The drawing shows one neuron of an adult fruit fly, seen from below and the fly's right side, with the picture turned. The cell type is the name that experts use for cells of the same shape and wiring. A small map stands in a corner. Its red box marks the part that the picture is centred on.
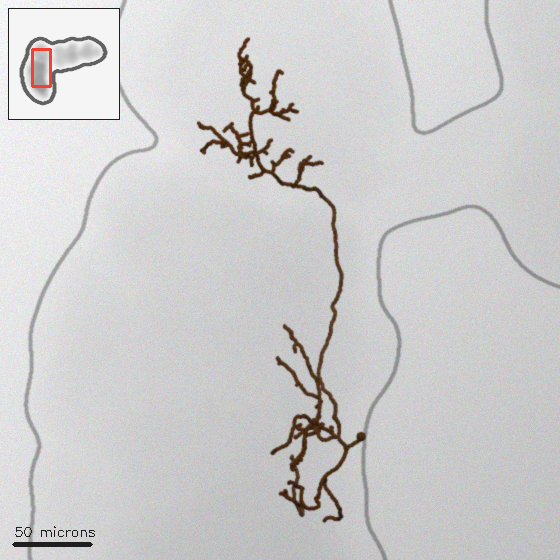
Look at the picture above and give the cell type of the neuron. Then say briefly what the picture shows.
It is of cell type OLVC6. This is a visual centrifugal neuron. By the scale bar it is about 300 microns tall in this view. As drawn here it is more than twice as tall as it is wide.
